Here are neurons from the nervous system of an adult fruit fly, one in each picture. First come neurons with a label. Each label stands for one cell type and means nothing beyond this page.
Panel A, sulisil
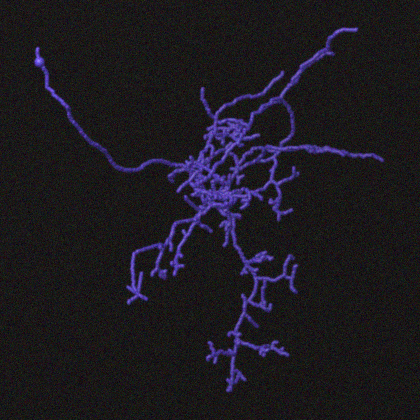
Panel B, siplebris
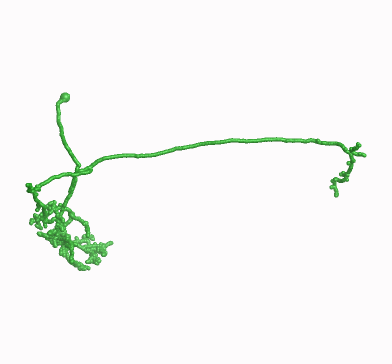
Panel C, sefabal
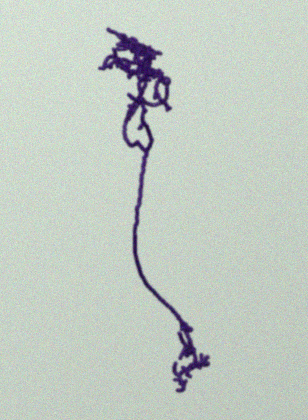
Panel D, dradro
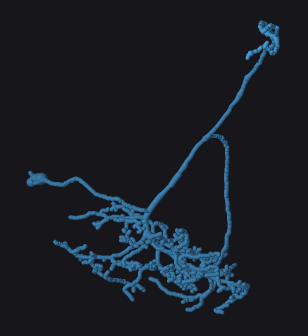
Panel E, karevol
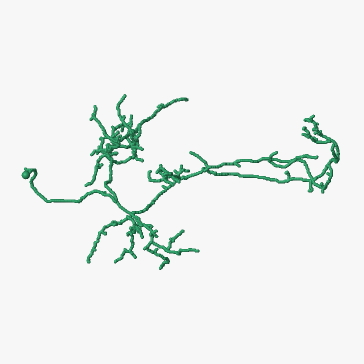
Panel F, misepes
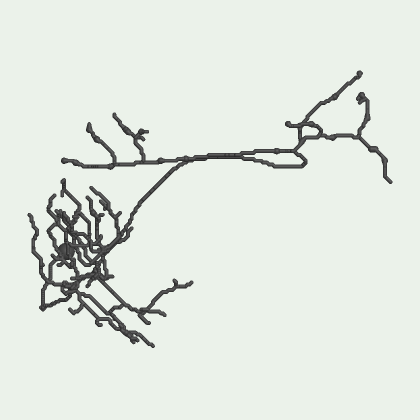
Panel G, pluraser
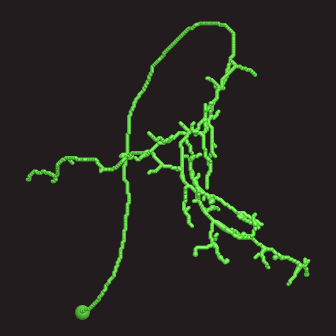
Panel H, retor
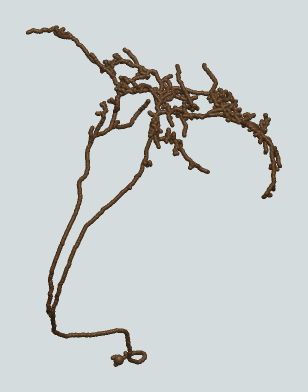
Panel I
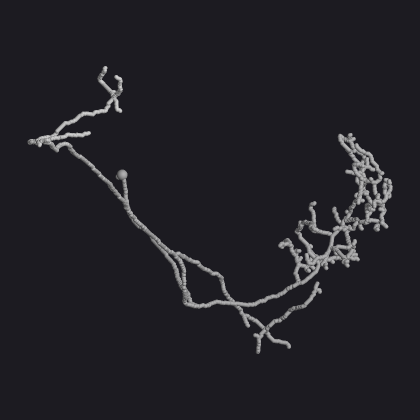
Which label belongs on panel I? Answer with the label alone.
siplebris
